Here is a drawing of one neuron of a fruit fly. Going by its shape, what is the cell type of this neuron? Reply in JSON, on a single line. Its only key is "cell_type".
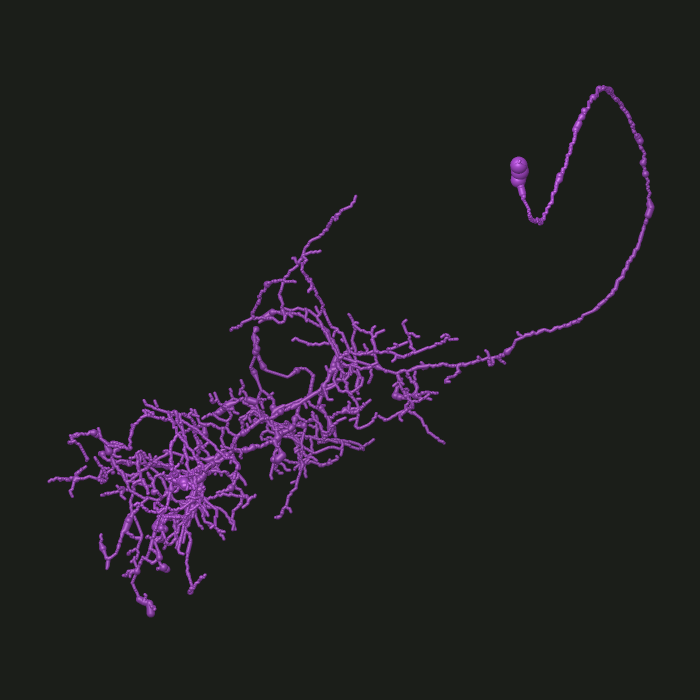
{"cell_type": "SMP012"}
